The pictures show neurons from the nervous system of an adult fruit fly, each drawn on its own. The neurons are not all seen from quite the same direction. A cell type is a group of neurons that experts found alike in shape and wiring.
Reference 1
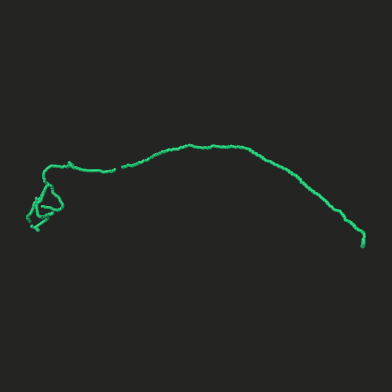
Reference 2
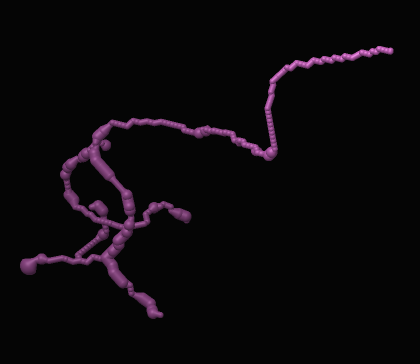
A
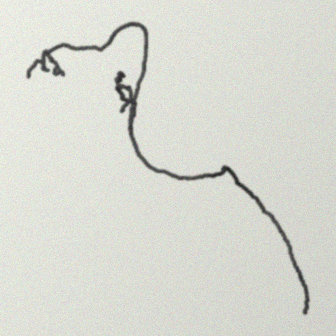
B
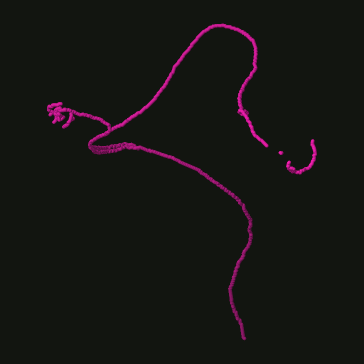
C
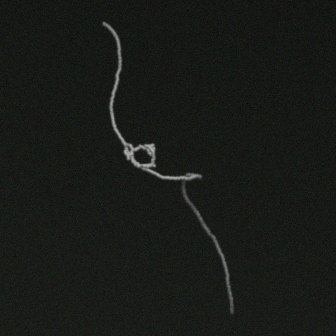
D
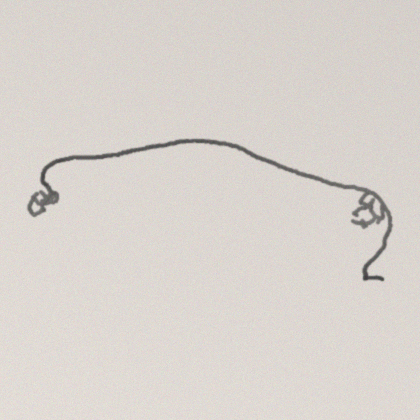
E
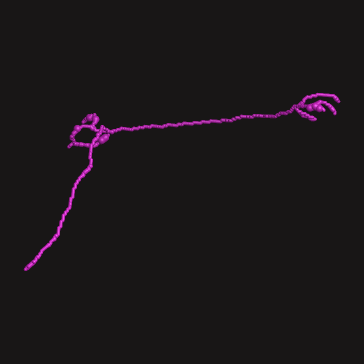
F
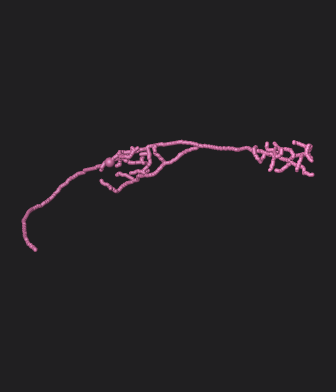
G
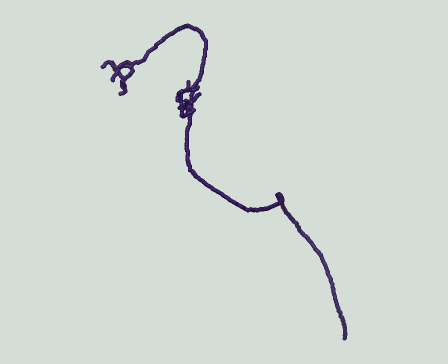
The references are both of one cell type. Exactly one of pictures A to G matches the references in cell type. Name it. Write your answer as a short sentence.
The neuron in picture D is of the same cell type.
